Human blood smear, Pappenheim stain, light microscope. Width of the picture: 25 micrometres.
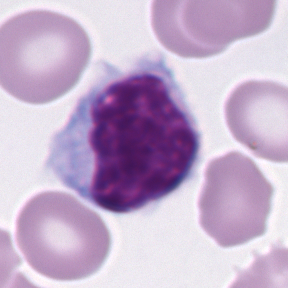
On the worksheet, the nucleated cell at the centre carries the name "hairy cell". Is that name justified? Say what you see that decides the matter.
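Yes, hairy cell holds up here, and monocyte fares worse. Check the outline: it is irregular, with a ragged, frayed edge where the cytoplasm lies, in keeping with hairy cell.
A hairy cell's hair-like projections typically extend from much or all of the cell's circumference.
Check the colour: the cytoplasm is pale greyish-blue, which matches hairy cell.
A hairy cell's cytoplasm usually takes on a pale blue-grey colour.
Check the nucleus: a single rounded-oval mass without lobes, about 12 by 10 micrometres, in a cell about 13 micrometres across. That shape counts against monocyte.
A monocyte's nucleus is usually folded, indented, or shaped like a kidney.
Check for vacuoles: no clear ones are seen, which also counts against monocyte.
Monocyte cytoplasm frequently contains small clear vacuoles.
Check the proportion: the nucleus fills about 70% of the cell's area, which weighs against monocyte as well.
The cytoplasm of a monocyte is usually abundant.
Last, no distinct granules are seen, and red cells lie around the cell, separated from it by narrow gaps.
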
